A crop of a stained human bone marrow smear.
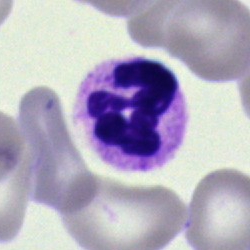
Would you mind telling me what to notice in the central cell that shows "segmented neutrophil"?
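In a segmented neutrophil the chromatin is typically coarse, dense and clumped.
Matching this, the chromatin here is dense, clumped and dark purple. Also seen: a round, smooth outline and pale pink-lilac cytoplasm without vacuoles.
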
